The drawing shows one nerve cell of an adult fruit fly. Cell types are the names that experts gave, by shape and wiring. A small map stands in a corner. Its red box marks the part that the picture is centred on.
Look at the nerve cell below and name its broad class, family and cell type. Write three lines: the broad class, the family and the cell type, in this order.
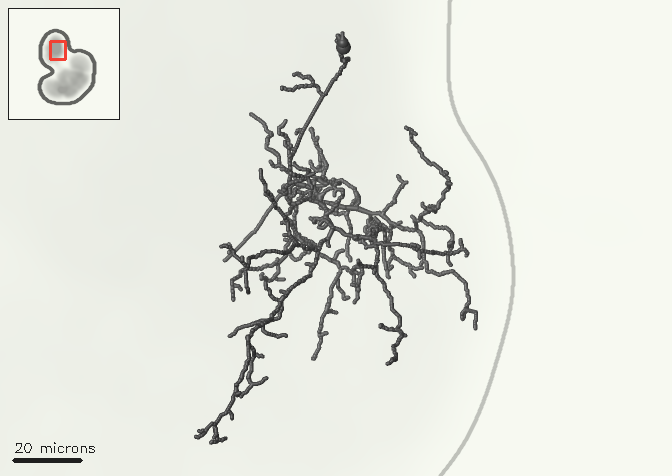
nerve-cord intrinsic neuron
hemilineage 20A.22A
IN20A.22A015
